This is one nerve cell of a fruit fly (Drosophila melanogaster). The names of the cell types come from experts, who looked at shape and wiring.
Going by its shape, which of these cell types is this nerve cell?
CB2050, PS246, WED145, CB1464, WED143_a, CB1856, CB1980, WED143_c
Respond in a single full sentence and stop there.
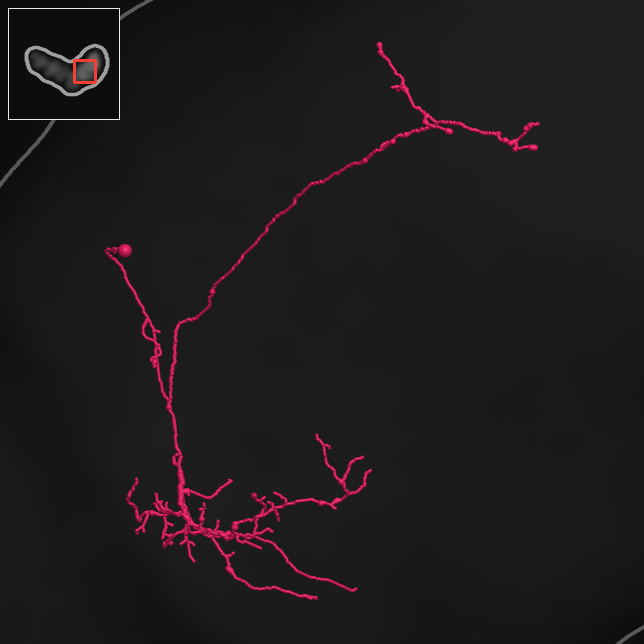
This particular nerve cell has the cell type CB2050.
